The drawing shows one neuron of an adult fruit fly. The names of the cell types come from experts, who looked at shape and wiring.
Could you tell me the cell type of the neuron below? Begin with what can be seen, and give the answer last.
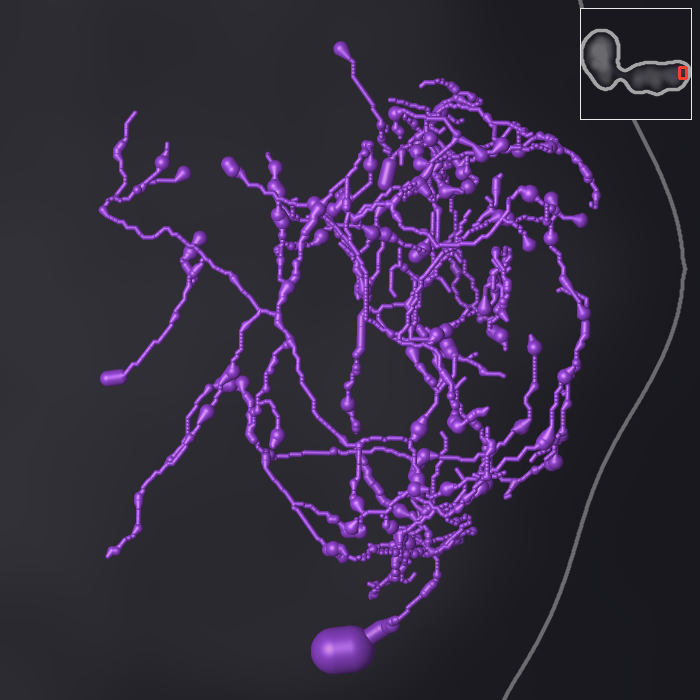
Its cell body lies at the bottom of the picture. The picture shows dozens of branch ends. Its broad class is nerve-cord intrinsic neuron. Its cell type is INXXX345.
